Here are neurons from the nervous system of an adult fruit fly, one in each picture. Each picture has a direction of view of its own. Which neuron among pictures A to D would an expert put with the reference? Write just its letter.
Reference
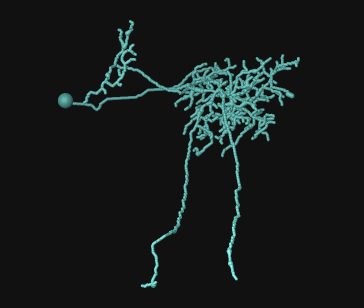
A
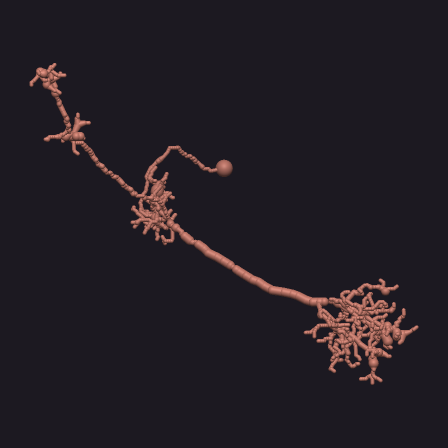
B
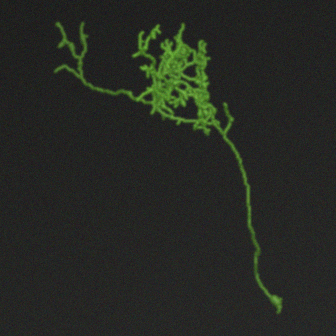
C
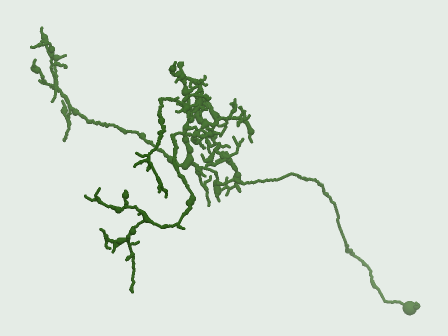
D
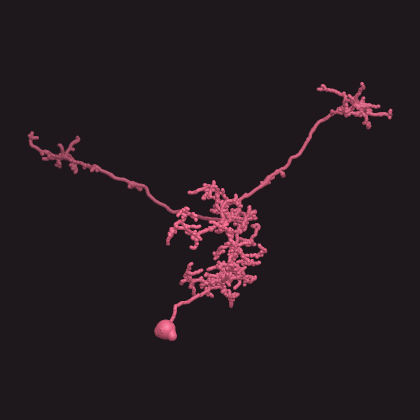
B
